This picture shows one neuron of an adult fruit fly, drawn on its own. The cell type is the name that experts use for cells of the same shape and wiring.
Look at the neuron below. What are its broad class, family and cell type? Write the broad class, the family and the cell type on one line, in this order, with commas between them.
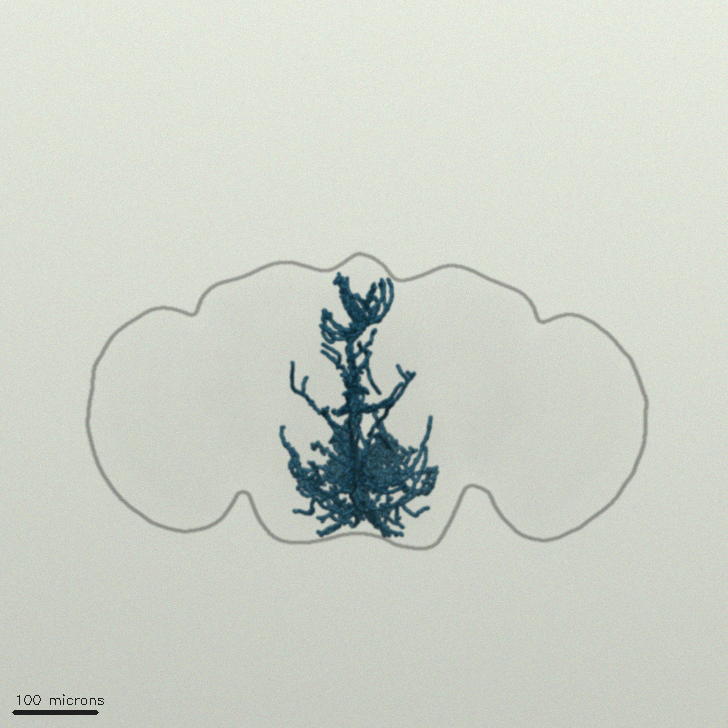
descending neuron, hemilineage MX3, DNg98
